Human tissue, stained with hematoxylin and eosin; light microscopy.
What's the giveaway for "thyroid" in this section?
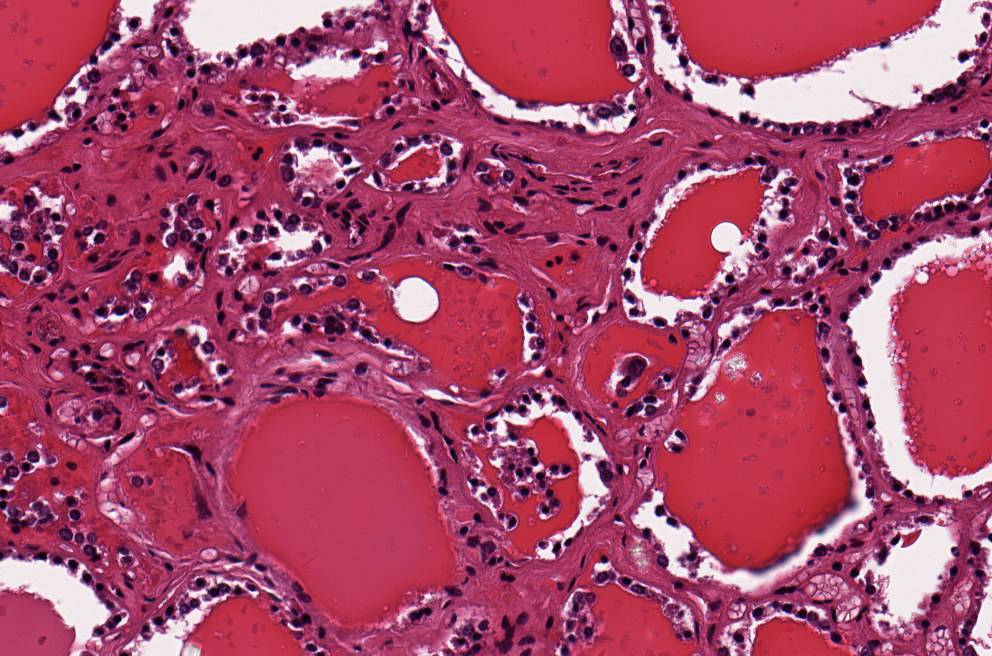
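This is thyroid. The section is built of closed round follicles of widely varying size, largest at the edges and bottom, smallest clustered centrally and on the left.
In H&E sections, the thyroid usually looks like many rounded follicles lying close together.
Each follicle here has a single layer of lining cells, flattened to low cuboidal, with small round dark nuclei.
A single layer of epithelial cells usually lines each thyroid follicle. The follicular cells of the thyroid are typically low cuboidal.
What fits less well is the follicle contents: the small central and left follicles have narrow lumens, some holding only scant pink material or loose cells.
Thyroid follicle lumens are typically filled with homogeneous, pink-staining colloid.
Small groups of cells with pale, finely vacuolated cytoplasm also lie along follicle linings at the lower right.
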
